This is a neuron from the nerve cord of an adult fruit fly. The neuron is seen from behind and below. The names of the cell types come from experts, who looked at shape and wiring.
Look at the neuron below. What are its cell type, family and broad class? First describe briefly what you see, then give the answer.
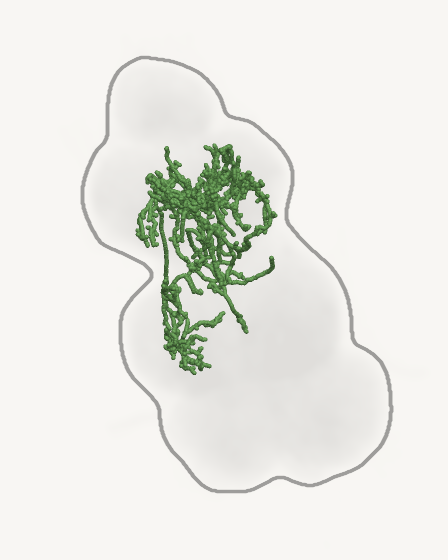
As drawn here it is taller than it is wide. It is of cell type IN19B007. The family is hemilineage 19B. Its broad class is nerve-cord intrinsic neuron.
